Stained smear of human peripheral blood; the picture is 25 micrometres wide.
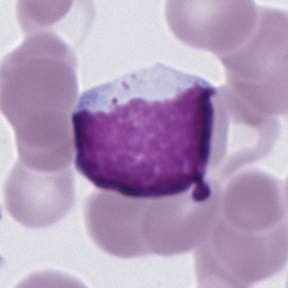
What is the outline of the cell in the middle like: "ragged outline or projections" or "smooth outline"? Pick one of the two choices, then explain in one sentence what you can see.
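Ragged outline or projections. A small round knob projects from the lower right corner of the cell.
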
